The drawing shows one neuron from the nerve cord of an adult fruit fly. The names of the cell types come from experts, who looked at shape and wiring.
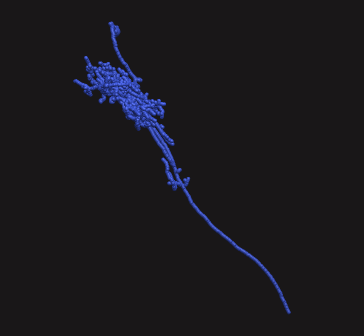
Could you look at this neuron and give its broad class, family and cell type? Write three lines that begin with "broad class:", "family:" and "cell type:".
broad class: ascending neuron
family: hemilineage 03B
cell type: AN03B039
